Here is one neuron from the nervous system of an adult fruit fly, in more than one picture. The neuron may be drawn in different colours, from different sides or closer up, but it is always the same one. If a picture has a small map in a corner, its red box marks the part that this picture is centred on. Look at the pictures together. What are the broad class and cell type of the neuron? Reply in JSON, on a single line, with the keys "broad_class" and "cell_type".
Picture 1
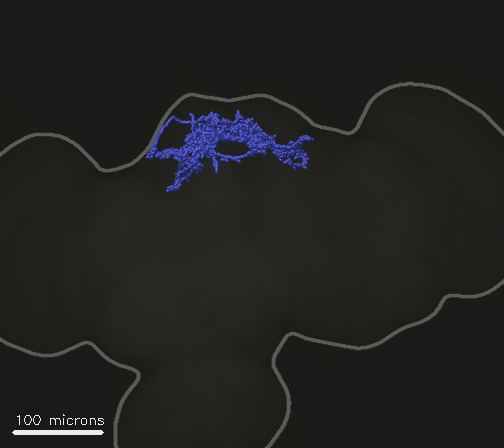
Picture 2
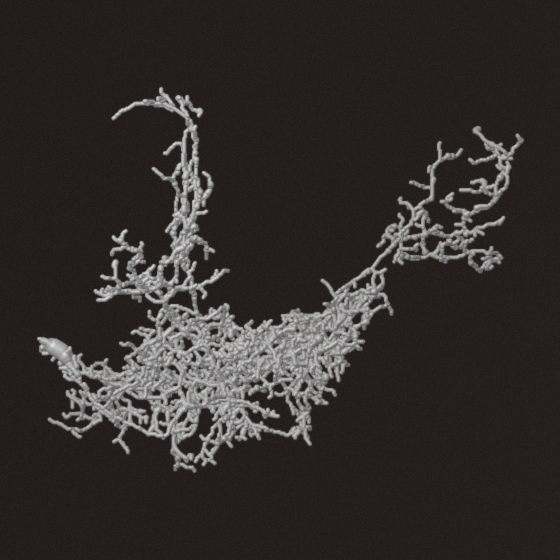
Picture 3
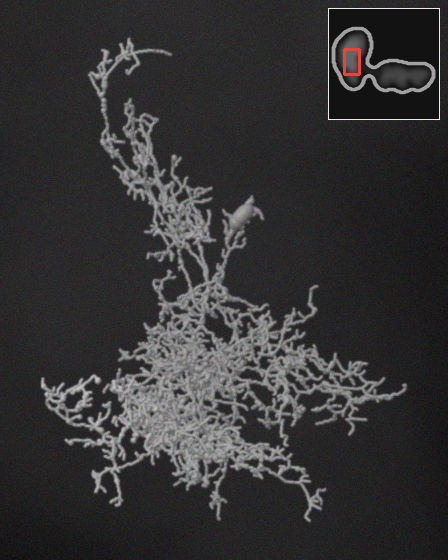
{"broad_class": "central-brain intrinsic neuron", "cell_type": "GNG516"}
